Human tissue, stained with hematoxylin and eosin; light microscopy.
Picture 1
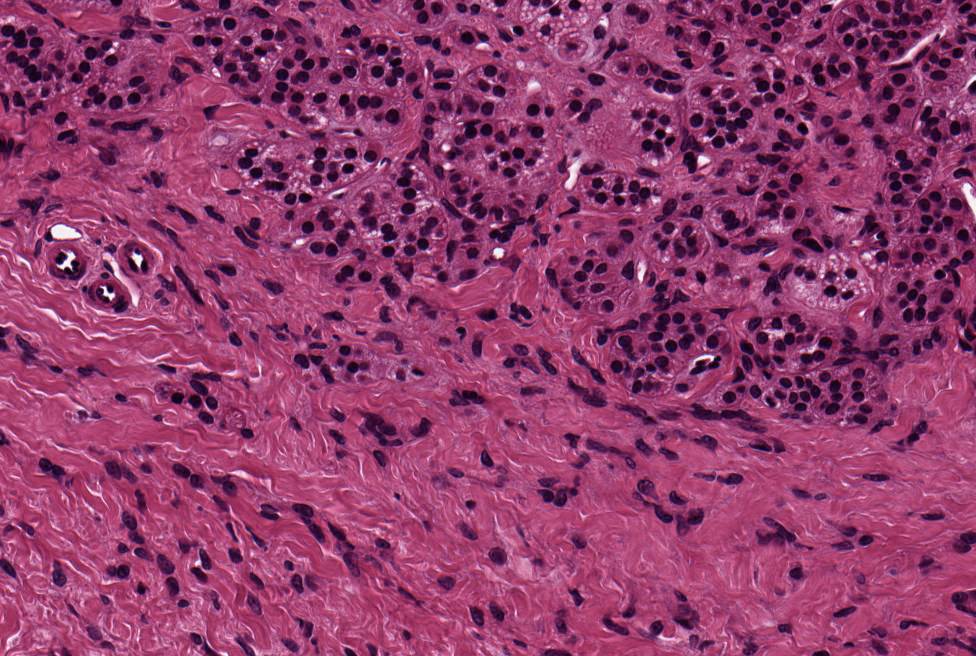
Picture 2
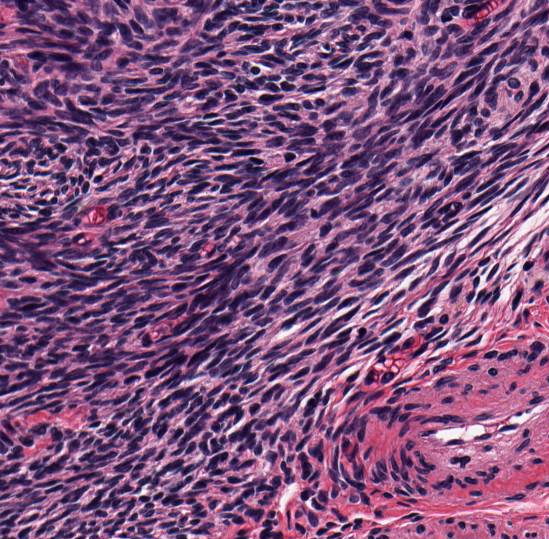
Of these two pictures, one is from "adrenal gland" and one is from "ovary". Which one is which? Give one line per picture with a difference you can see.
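The field in picture 1 comes from the adrenal gland. The nuclei within the nests are small, round, dark and fairly uniform.
The field in picture 2 comes from the ovary. The nuclei are elongated and darkly stained.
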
